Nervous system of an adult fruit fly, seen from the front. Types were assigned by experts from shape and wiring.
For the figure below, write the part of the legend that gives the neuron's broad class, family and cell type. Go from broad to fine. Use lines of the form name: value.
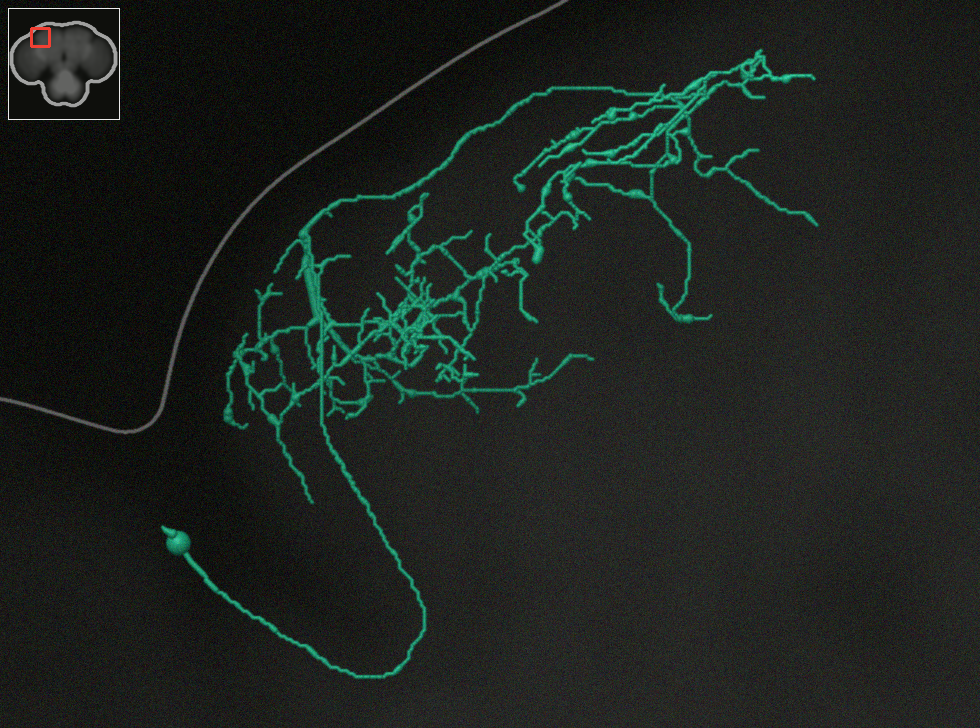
broad class: central-brain intrinsic neuron
family: hemilineage VPNl&d1_dorsal
cell type: LHAV5a4_a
